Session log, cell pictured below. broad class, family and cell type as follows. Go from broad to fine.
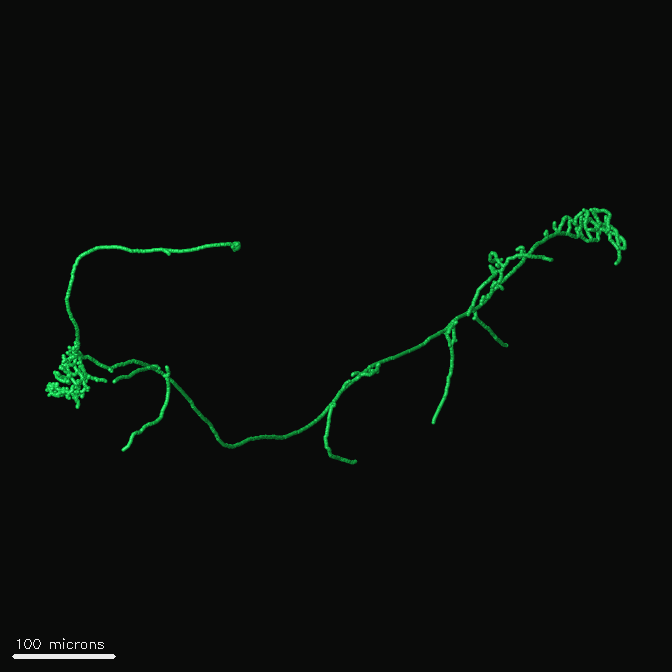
descending neuron; hemilineage SMPpv2_dorsal; DNpe036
